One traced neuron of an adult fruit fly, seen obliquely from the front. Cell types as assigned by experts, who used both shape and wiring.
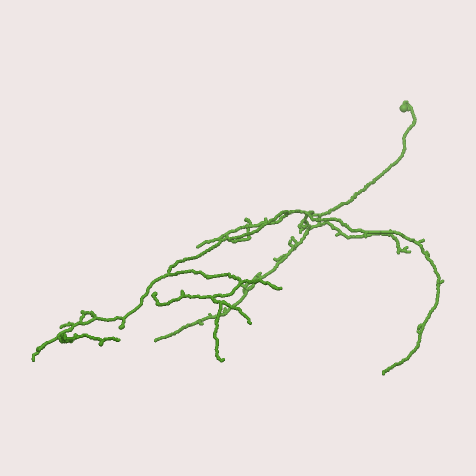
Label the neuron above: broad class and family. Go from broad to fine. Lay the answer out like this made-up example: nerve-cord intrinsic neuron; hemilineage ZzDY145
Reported: nerve-cord intrinsic neuron; hemilineage 03B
